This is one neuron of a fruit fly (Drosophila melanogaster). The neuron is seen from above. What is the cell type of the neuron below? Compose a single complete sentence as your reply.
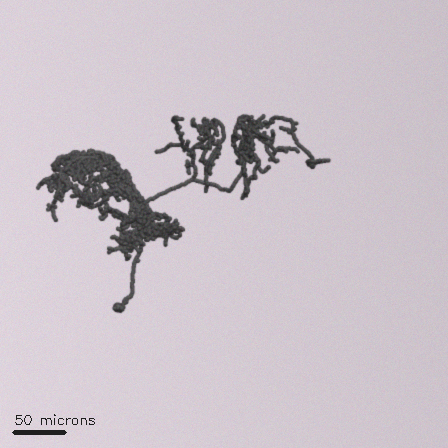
Of the cell type AVLP562 is this neuron.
